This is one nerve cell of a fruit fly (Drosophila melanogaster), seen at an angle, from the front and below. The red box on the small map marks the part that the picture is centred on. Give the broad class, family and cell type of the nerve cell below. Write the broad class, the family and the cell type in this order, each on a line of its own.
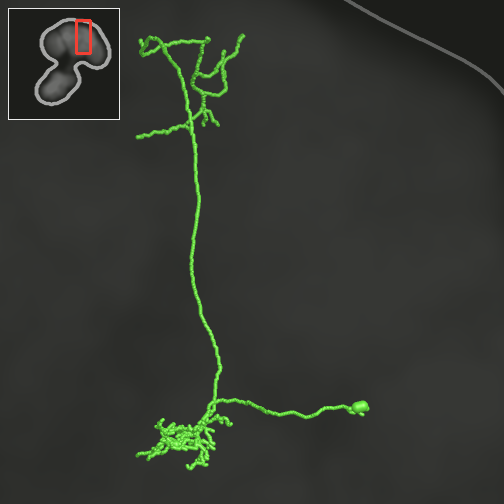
central-brain intrinsic neuron
hemilineage FLAa2
PRW009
